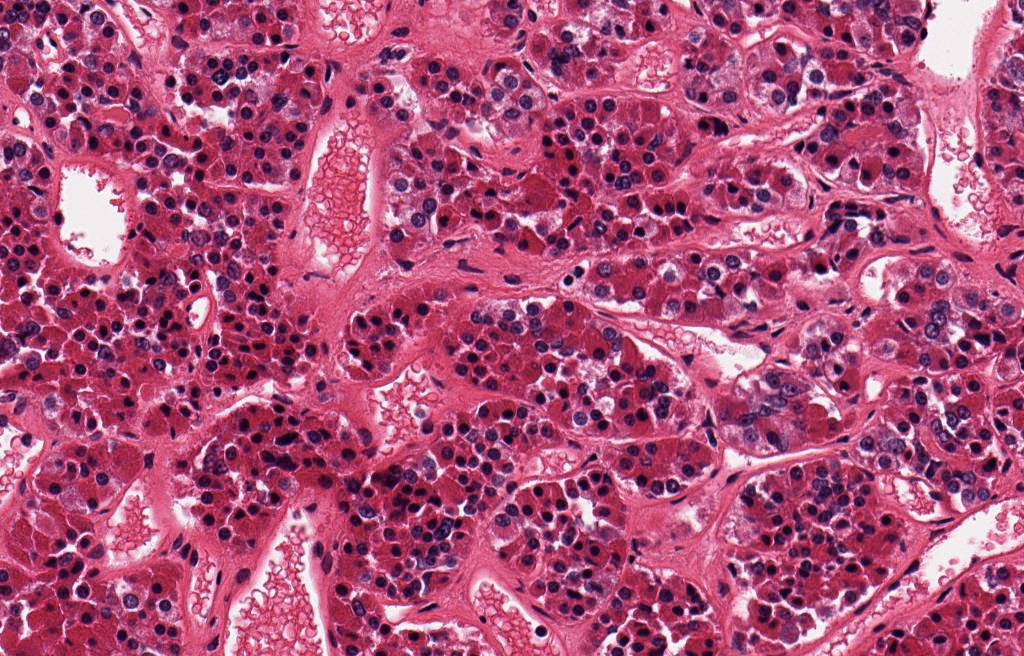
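Pituitary, haematoxylin and eosin: across the whole field, cells are grouped in rounded nests separated by thin pink septa. Thin-walled vascular spaces packed with red blood cells run between the nests, as in the upper centre and lower centre. Most cells are polygonal, with abundant granular eosinophilic cytoplasm. The septa are delicate and contain scattered elongated spindle-shaped nuclei.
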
